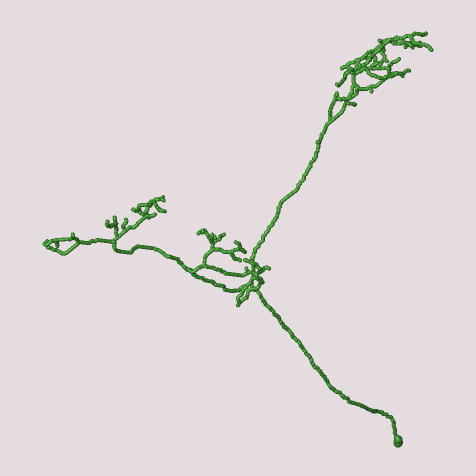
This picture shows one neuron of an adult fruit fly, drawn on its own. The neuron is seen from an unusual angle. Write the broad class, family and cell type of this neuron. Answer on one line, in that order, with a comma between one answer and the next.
central-brain intrinsic neuron, hemilineage AOTUv4_ventral, FB8E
